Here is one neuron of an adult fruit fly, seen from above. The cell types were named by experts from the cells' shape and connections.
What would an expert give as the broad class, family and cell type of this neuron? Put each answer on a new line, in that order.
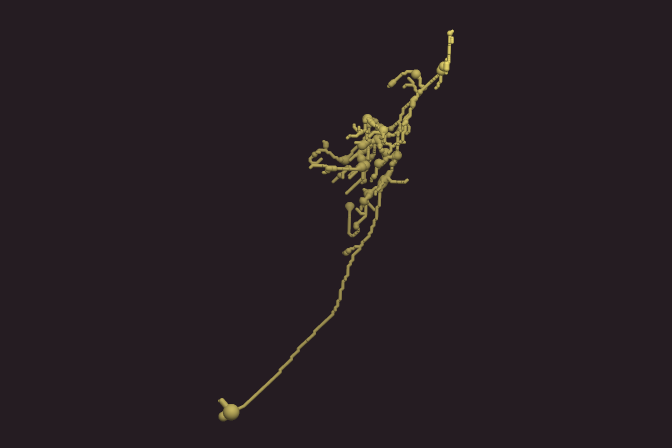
nerve-cord intrinsic neuron
hemilineage 01B
IN01B092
